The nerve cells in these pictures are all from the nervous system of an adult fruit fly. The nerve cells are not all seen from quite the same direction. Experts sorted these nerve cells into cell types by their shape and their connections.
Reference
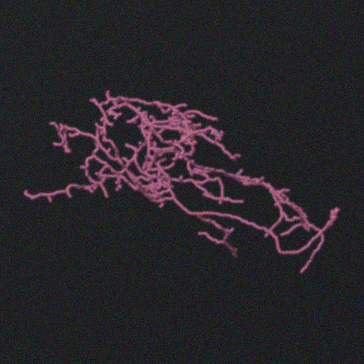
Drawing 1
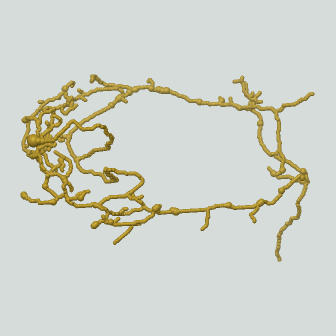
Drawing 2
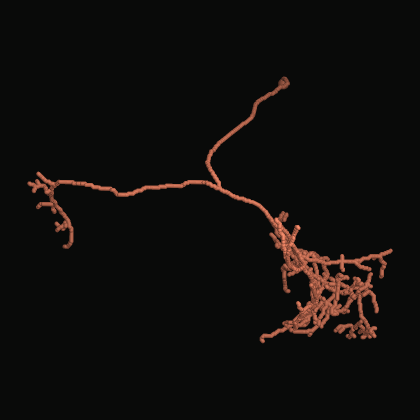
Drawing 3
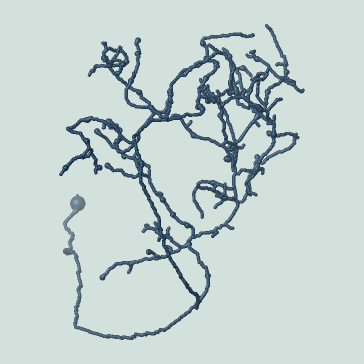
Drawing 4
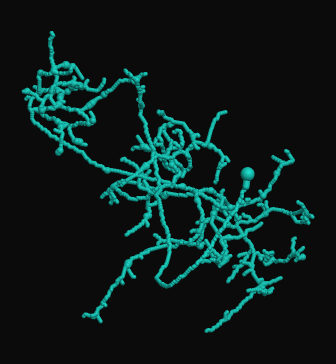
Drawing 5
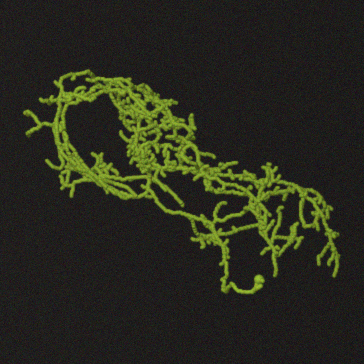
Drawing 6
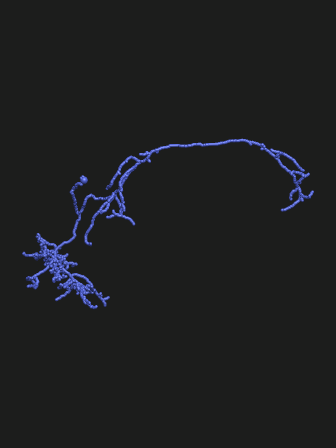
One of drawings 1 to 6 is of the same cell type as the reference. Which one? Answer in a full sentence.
Drawing 5 shows a nerve cell of the same cell type.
